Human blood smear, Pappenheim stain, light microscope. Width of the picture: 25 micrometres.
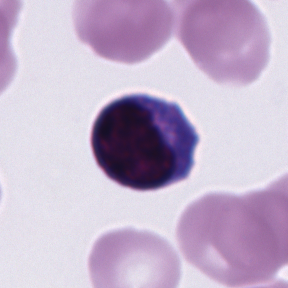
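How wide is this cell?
About 9 micrometres across, I'd say.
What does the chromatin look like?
Dense, dark purple and clumped.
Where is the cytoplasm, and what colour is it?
It is blue and forms a narrow crescent on the right side, while the nucleus fills most of the rest of the cell.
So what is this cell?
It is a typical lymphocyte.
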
